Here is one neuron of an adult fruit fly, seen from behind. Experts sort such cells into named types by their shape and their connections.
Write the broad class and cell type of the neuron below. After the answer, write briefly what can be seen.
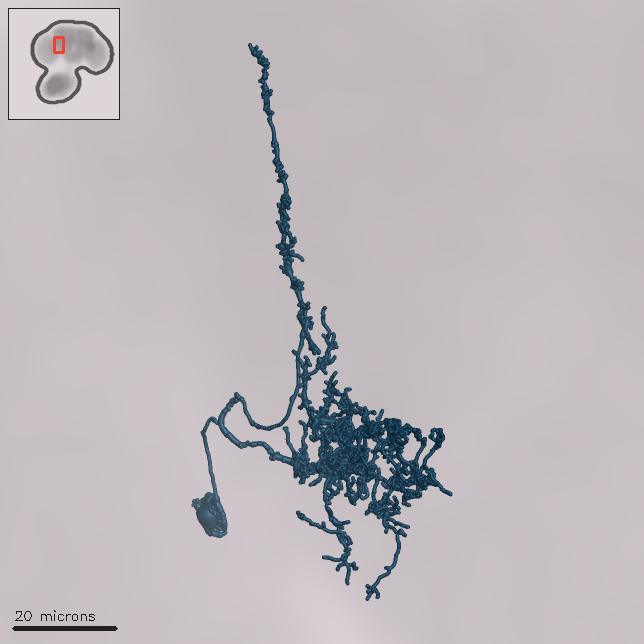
This is a central-brain intrinsic neuron. The cell type is WED063_b. From top to bottom in the picture it spans about 110 microns. The picture shows dozens of branch ends.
